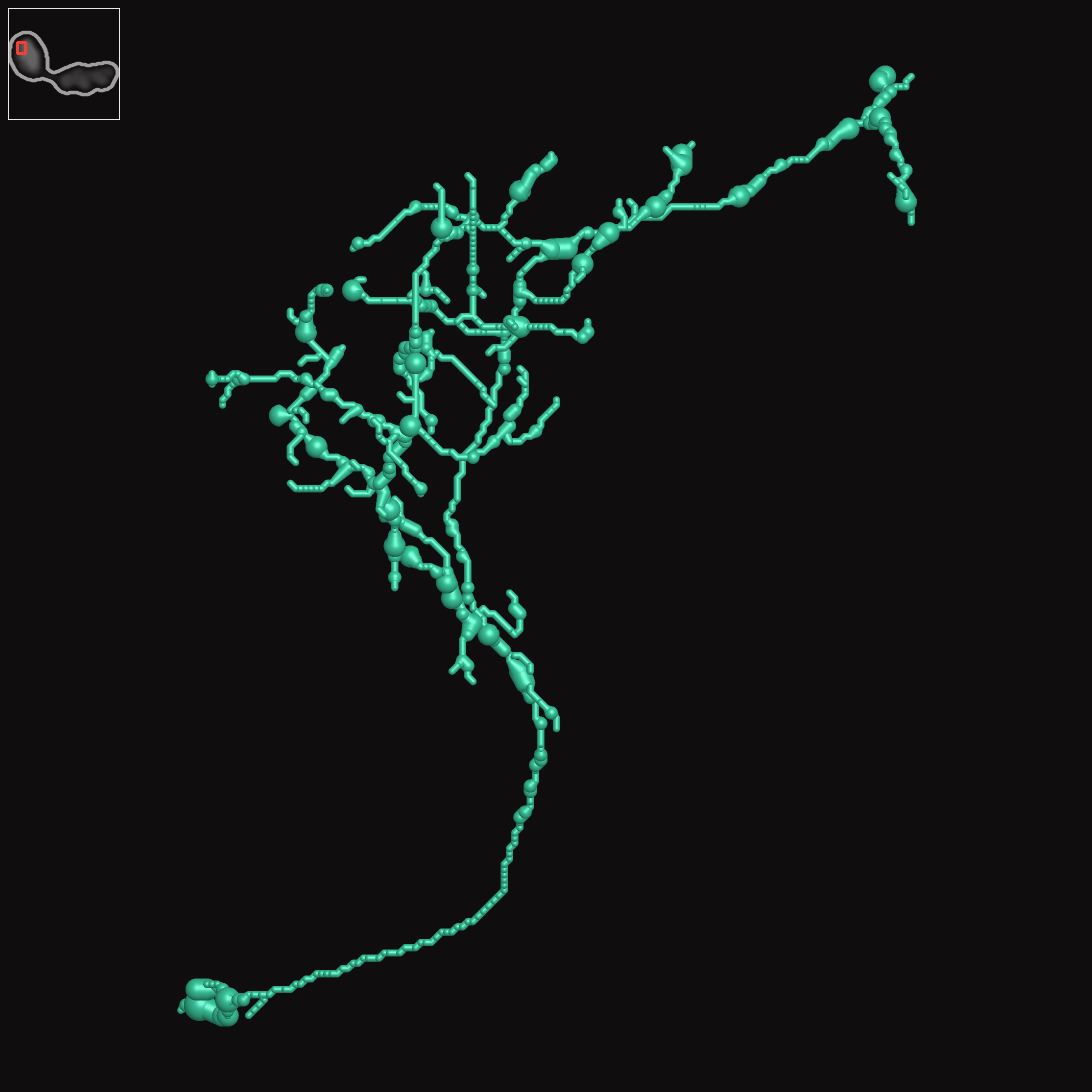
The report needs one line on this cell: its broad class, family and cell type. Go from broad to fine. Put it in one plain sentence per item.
A central-brain intrinsic neuron of hemilineage EBa1, type CB1079.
